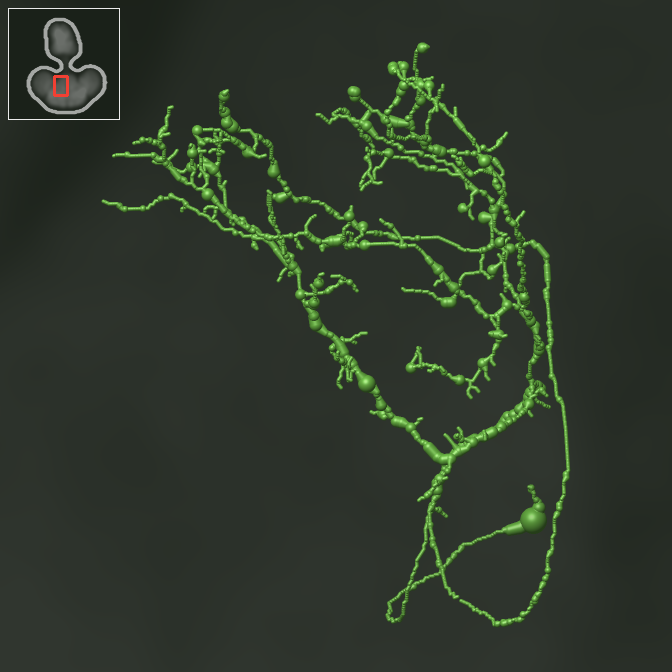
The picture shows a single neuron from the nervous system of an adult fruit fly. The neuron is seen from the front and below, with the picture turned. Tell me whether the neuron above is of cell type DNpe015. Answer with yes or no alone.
no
